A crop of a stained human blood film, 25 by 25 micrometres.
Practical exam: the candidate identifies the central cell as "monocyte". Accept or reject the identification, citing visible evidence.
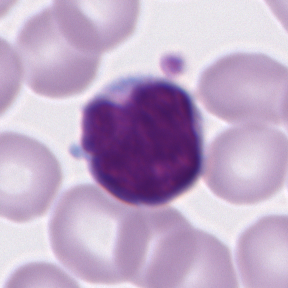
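Nearly the whole cell is nucleus, leaving only a very thin rim of cytoplasm.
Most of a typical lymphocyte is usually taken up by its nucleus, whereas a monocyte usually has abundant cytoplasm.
That thin rim speaks for typical lymphocyte and against monocyte. The dark purple, coarsely clumped chromatin also goes with typical lymphocyte.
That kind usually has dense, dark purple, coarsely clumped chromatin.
What cytoplasm shows, mostly at the upper left, is pale blue.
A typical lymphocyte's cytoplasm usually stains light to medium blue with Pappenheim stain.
The outline is roughly round, the nuclear outline has a small notch at its upper left, and a tiny pale blue bulge sits on the left edge. So this is a typical lymphocyte, not a monocyte.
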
